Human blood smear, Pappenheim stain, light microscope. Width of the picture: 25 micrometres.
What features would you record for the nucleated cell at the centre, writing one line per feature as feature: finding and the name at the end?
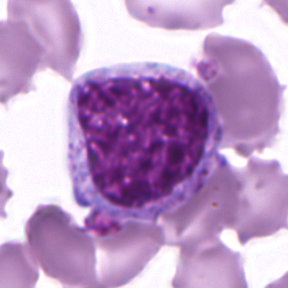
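Nucleus: fills most of the cell
Cytoplasm: narrow rim, pale greyish blue
Vacuoles: none clearly seen
Outline: irregular, not a smooth circle
Name: myelocyte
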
